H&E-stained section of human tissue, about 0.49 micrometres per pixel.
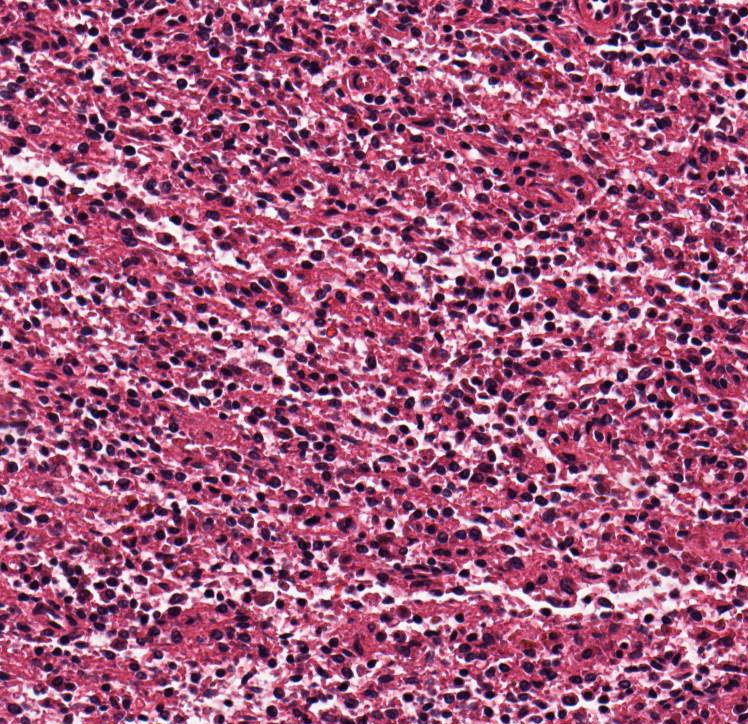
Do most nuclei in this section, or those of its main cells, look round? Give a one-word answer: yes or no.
Yes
